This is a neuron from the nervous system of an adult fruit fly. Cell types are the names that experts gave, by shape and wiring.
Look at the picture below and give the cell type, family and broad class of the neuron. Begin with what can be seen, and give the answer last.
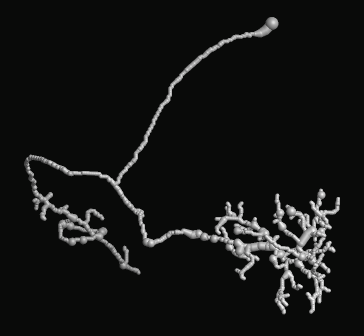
The cell body can be seen at the upper right of the picture. The picture shows dozens of branch ends. The cell type is LC21. The family is hemilineage VPNp3. Its broad class is visual projection neuron.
